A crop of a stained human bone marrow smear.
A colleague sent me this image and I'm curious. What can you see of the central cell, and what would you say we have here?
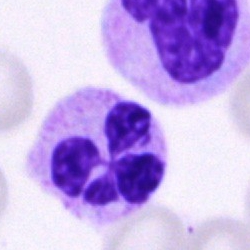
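The nucleus is divided into four separate lobes, joined to one another by thin strands. Its chromatin is dark purple and densely clumped. Fine pinkish-violet granules lie scattered through the cytoplasm. The cell is a segmented neutrophil.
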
